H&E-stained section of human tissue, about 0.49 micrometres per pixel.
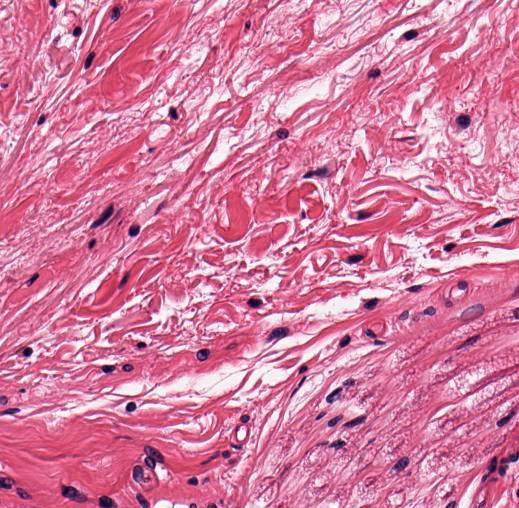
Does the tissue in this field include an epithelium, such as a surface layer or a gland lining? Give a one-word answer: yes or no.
No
